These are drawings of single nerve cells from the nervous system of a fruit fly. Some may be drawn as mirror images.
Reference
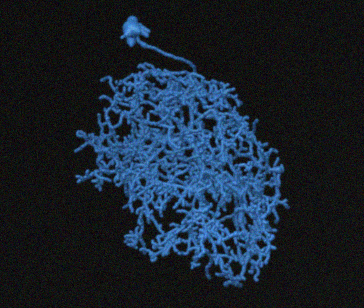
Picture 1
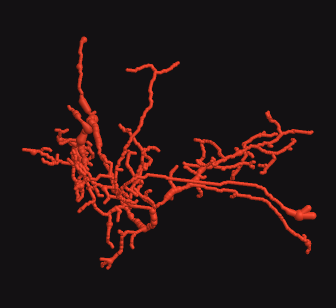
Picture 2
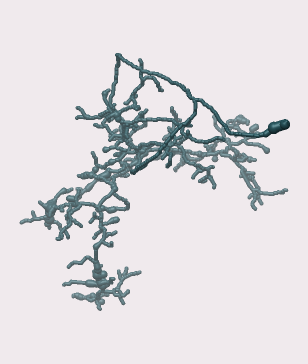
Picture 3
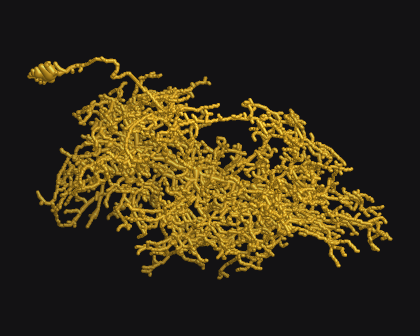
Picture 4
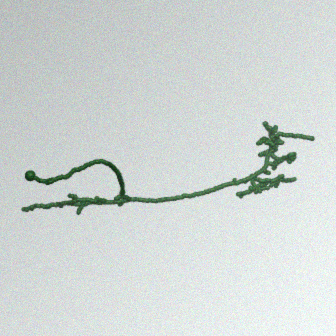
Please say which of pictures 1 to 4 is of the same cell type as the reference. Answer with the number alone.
3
